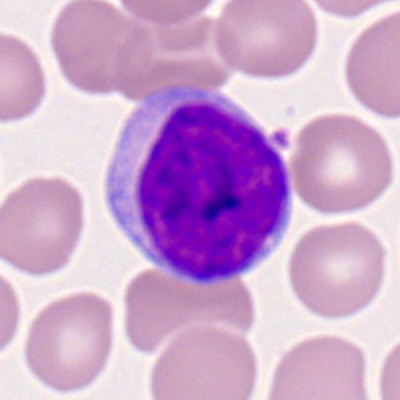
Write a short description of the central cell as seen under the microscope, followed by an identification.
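First, the outline: smooth, without surface projections. Second, the chromatin: dense, dark purple and coarsely clumped. Third, the cytoplasm: scant, forming only a thin rim around the nucleus. Fourth, granules: none are seen in the cytoplasm. The cell is a lymphocyte.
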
